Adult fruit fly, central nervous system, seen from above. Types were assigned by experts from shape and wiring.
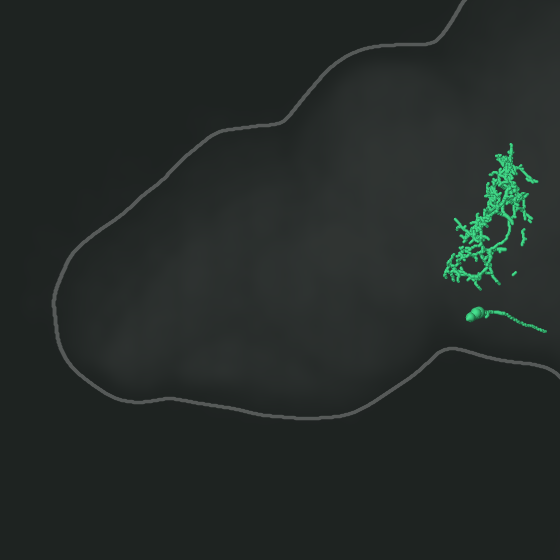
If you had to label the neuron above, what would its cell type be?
AMMC011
